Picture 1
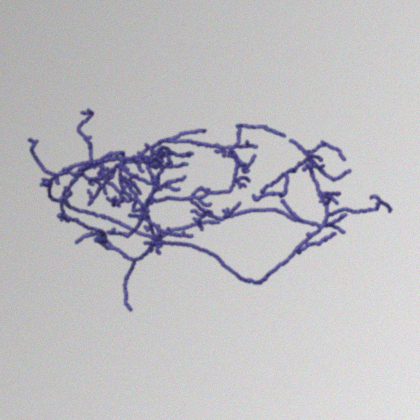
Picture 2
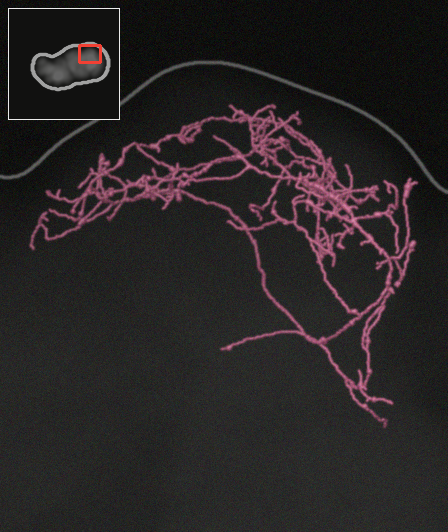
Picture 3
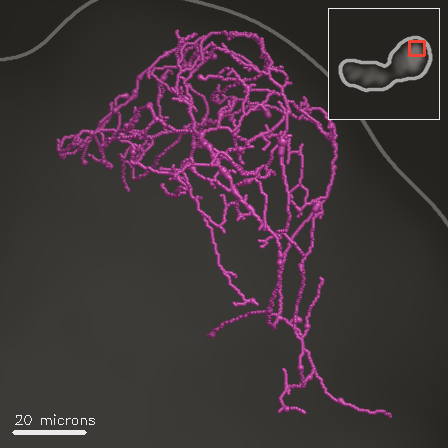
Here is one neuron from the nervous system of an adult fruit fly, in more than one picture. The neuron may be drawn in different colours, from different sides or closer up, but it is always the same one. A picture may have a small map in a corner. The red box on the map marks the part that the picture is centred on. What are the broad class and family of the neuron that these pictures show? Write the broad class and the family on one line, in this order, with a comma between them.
central-brain intrinsic neuron, hemilineage LHl2_dorsal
